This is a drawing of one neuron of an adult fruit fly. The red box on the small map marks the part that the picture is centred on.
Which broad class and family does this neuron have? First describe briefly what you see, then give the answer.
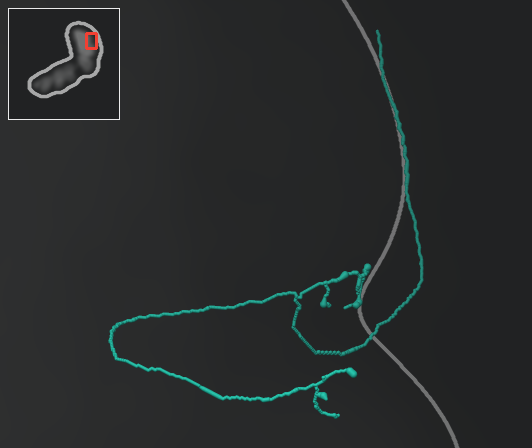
No cell body is drawn. It has a dozen or fewer branch ends. Its broad class is sensory neuron entering the brain. Its family is called class olfactory.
